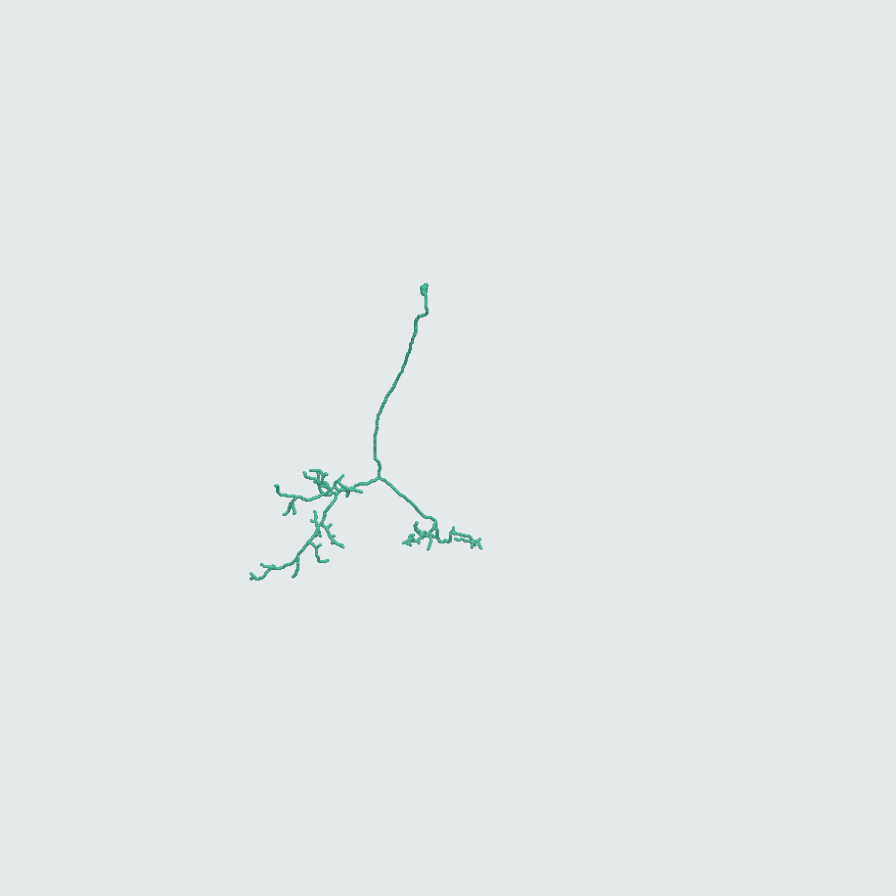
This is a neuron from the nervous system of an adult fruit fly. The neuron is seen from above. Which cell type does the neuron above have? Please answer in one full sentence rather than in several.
To the cell type IB004_a belongs this neuron.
